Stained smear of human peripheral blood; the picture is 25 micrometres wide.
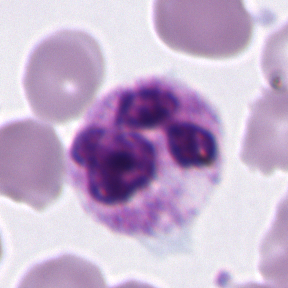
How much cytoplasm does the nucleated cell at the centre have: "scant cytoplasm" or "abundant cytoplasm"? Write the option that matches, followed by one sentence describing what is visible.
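Abundant cytoplasm. The cytoplasm is plentiful and pale pinkish-lilac.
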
